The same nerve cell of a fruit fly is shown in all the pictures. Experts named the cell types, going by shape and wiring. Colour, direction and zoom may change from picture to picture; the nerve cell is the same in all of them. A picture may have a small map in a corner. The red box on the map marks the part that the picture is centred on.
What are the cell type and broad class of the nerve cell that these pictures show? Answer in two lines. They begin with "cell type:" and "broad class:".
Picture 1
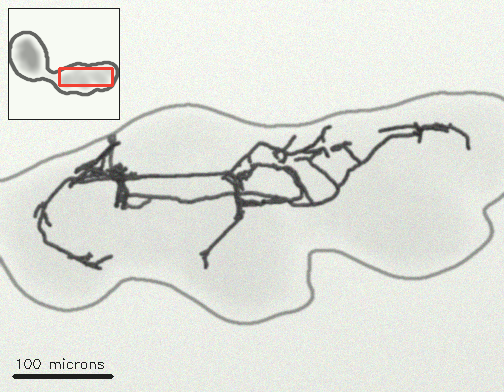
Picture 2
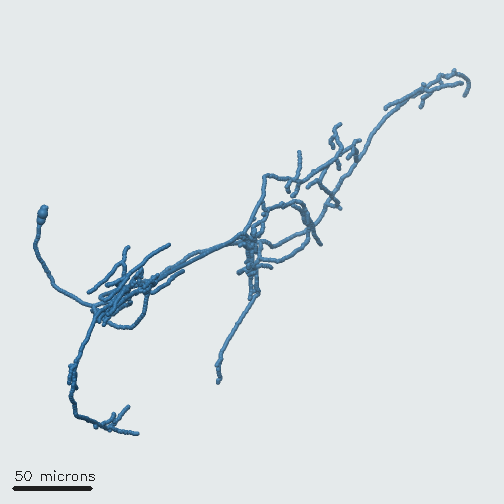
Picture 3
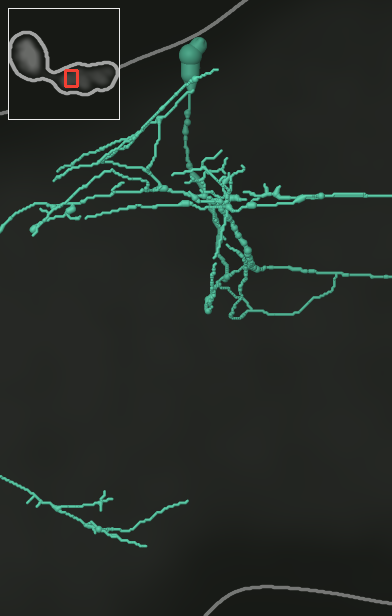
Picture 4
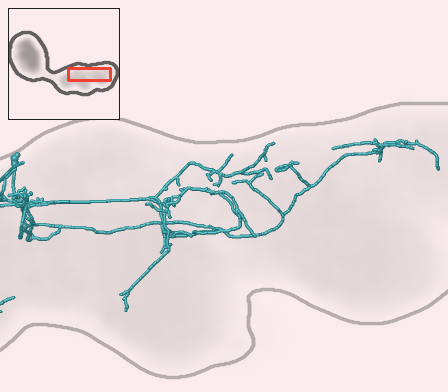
cell type: INXXX204
broad class: nerve-cord intrinsic neuron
